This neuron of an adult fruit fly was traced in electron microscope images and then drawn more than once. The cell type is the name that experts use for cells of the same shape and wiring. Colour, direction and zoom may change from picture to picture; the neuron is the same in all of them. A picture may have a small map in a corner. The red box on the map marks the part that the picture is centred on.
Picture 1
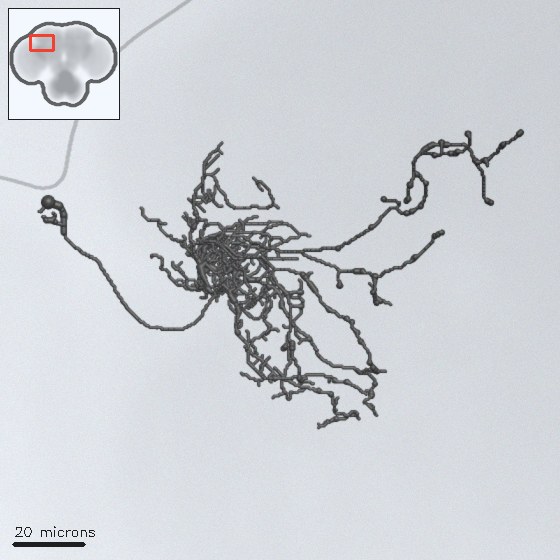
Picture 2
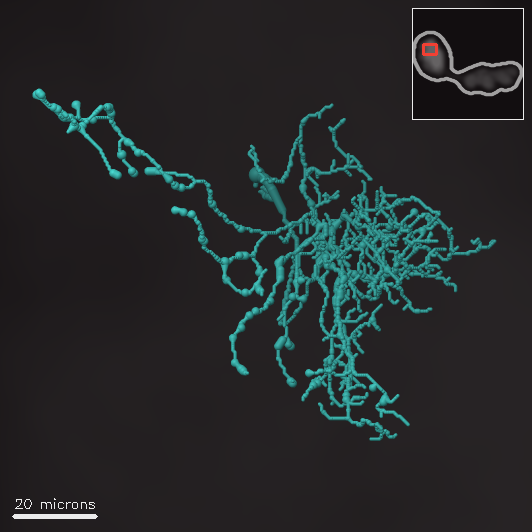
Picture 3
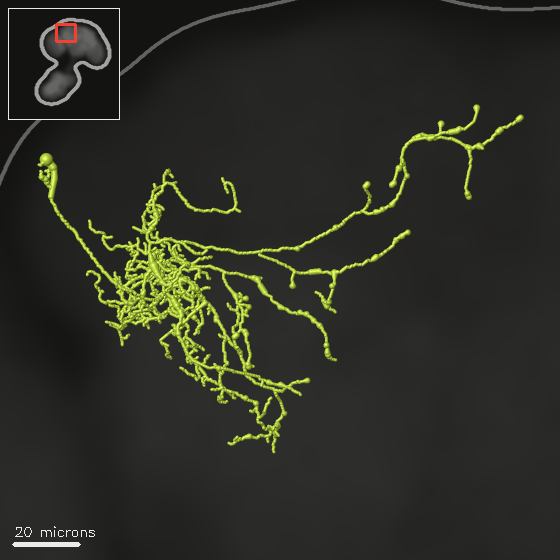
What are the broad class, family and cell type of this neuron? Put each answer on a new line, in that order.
central-brain intrinsic neuron
hemilineage VLPl4_dorsal
LH007m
